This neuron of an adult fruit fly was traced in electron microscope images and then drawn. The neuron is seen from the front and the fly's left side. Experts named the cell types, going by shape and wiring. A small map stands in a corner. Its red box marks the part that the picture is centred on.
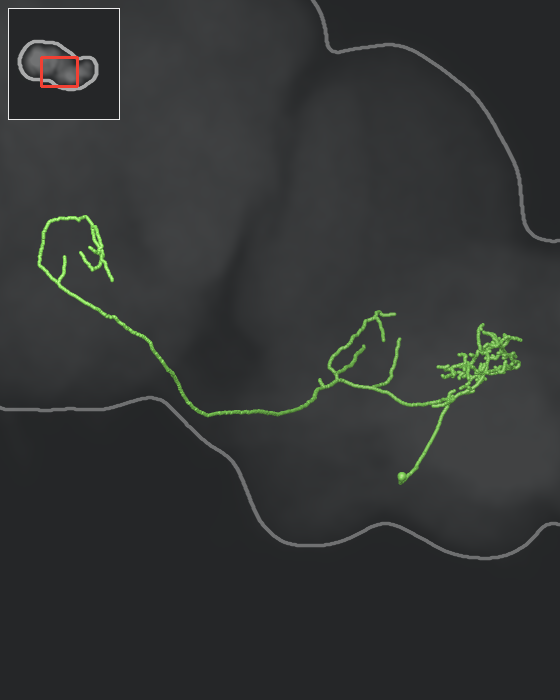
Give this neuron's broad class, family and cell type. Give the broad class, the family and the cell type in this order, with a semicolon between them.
ascending neuron; hemilineage 07B; AN07B082_b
